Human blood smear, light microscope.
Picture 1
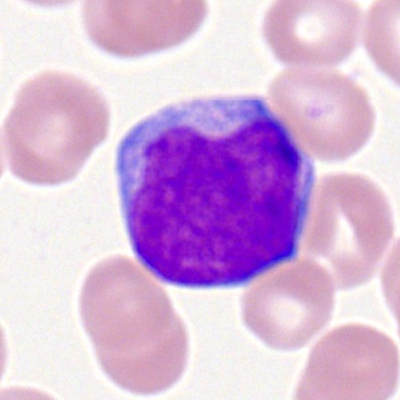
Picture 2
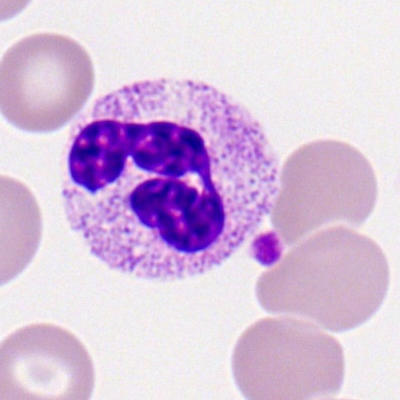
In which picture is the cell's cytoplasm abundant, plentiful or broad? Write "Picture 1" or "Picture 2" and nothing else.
Picture 2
